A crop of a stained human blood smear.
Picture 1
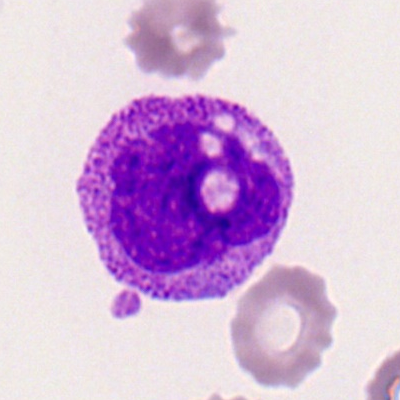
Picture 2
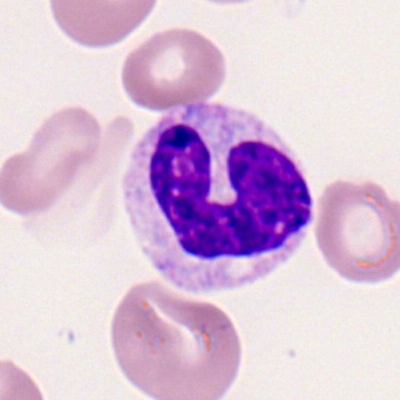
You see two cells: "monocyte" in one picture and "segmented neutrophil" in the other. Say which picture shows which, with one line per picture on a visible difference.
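Picture 1 is a monocyte. Several clear round vacuoles lie in the upper right part of the cell.
Picture 2 is a segmented neutrophil. No vacuoles are seen in the cytoplasm.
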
